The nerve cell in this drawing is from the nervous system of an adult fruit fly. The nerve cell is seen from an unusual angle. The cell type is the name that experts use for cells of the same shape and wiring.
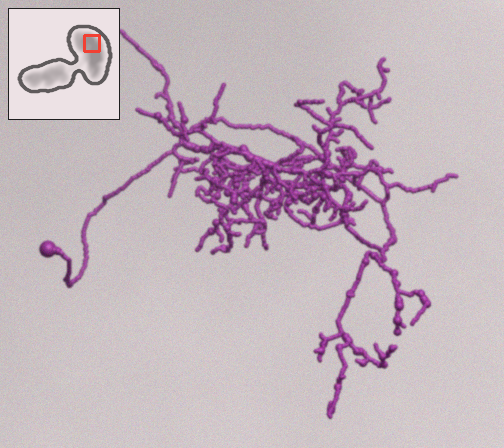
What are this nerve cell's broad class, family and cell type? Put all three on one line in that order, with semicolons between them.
central-brain intrinsic neuron; hemilineage DM3_dorso_medial; SMP516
